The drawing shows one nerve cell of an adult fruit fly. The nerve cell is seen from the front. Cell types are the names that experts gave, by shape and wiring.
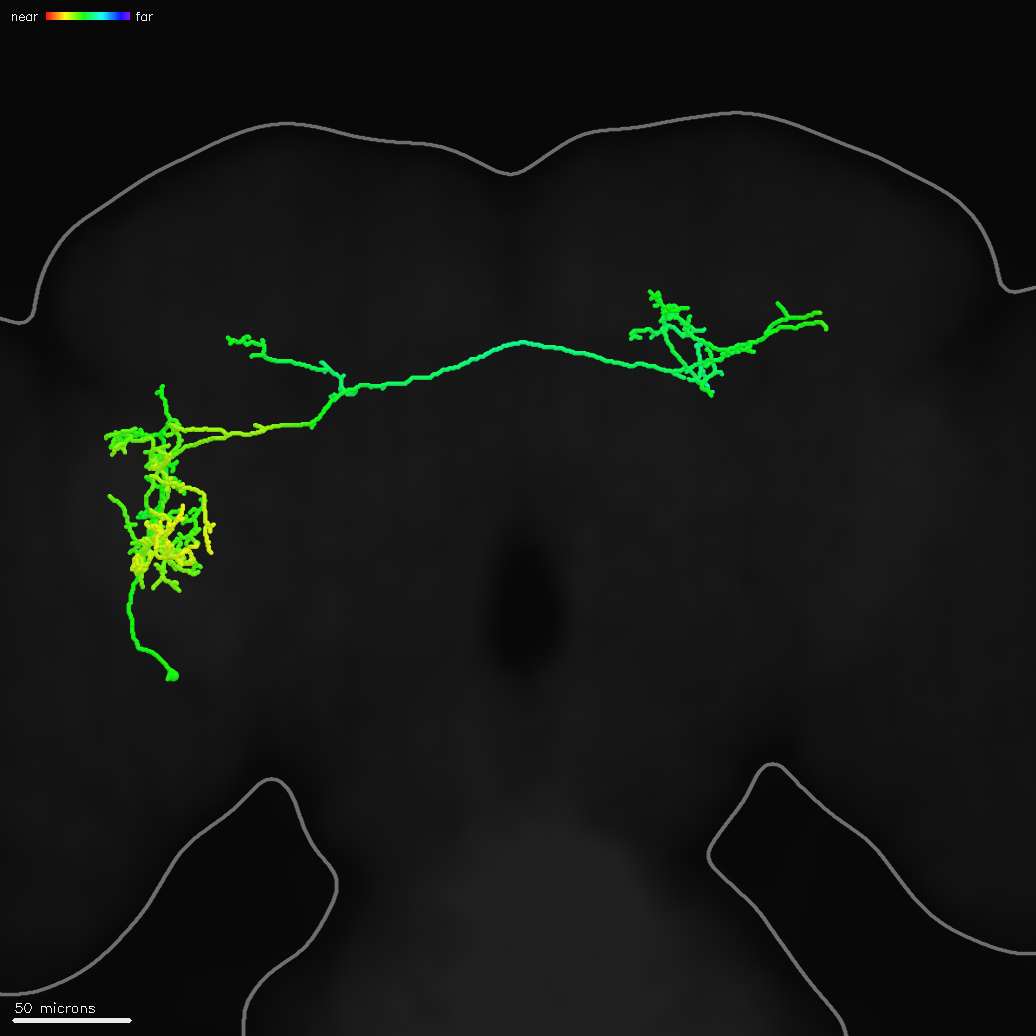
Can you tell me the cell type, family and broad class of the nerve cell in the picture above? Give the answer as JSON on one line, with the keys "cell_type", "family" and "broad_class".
{"cell_type": "CB1190", "family": "hemilineage VLPl&p2_lateral", "broad_class": "central-brain intrinsic neuron"}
